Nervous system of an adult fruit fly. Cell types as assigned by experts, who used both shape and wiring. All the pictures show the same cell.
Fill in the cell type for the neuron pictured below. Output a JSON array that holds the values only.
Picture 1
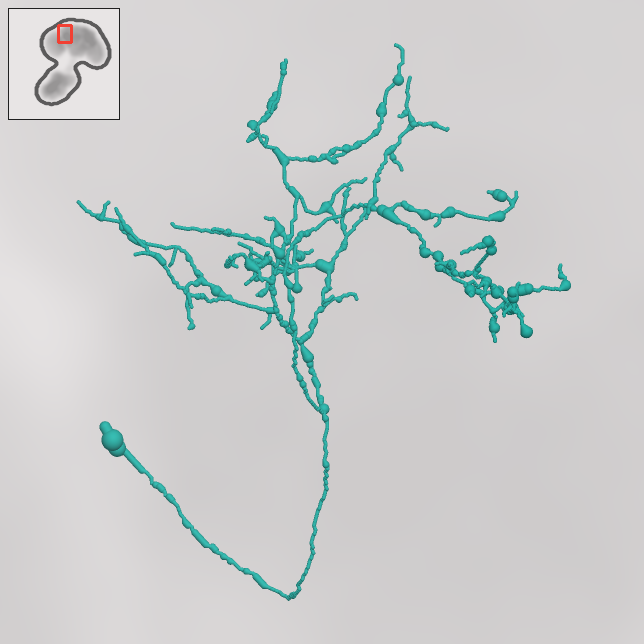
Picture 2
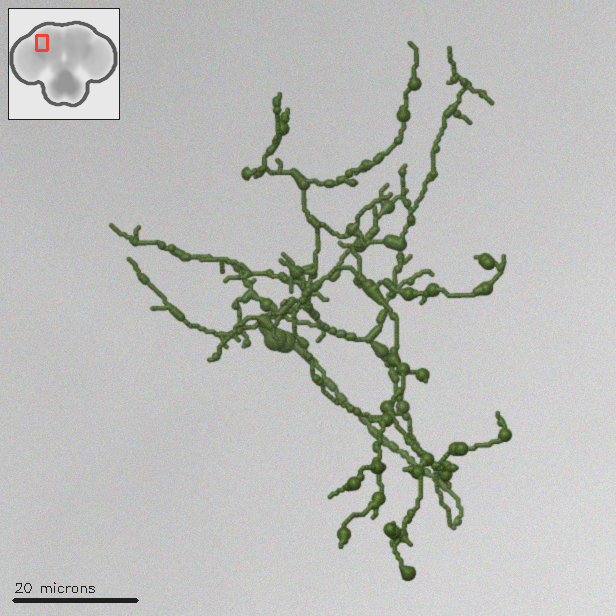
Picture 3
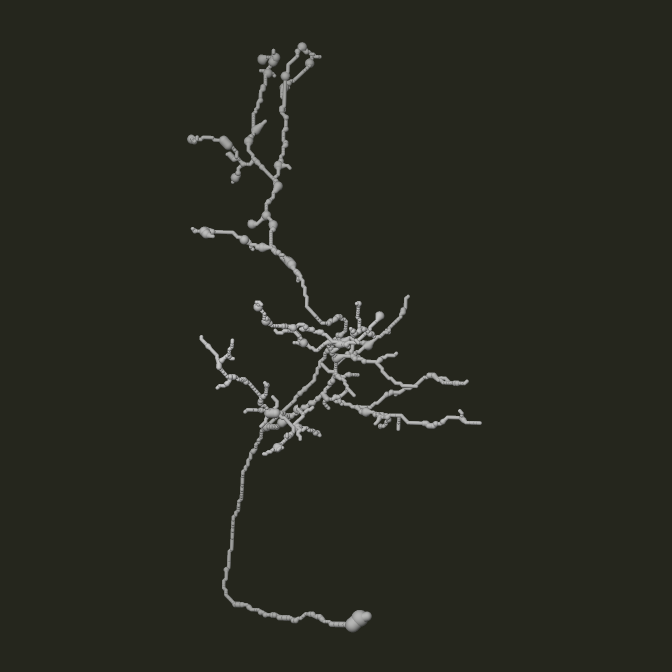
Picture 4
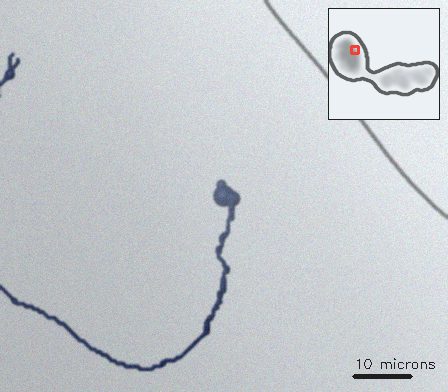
["LHPV2e1_a"]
